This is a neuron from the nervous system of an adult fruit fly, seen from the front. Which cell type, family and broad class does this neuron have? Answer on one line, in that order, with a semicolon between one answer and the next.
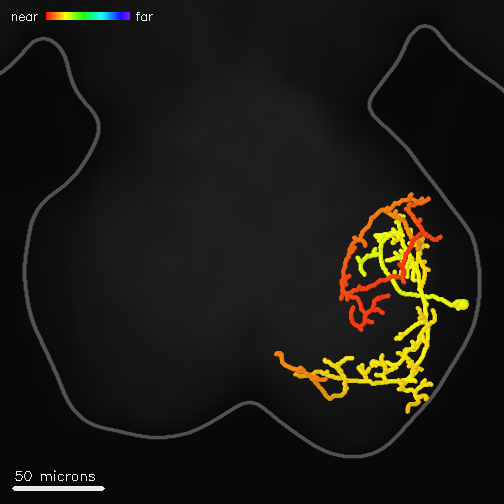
IN03A072; hemilineage 03A; nerve-cord intrinsic neuron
